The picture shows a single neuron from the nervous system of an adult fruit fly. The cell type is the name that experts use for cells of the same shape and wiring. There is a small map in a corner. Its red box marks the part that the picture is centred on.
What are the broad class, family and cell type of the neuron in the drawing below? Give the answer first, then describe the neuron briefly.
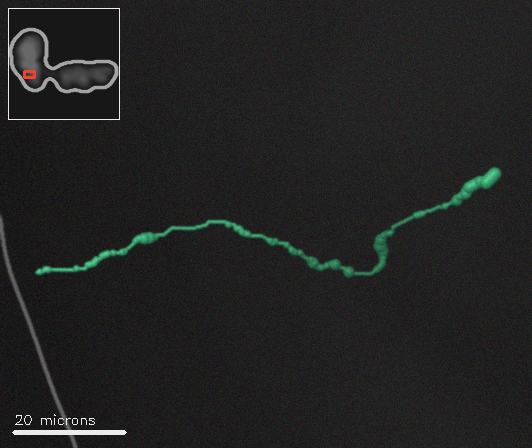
Its broad class is photoreceptor or other optic-lobe sensory neuron. The name of its family is class visual. It is of cell type R7p. By the scale bar it is about 85 microns wide in this view. It has a dozen or fewer branch ends.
